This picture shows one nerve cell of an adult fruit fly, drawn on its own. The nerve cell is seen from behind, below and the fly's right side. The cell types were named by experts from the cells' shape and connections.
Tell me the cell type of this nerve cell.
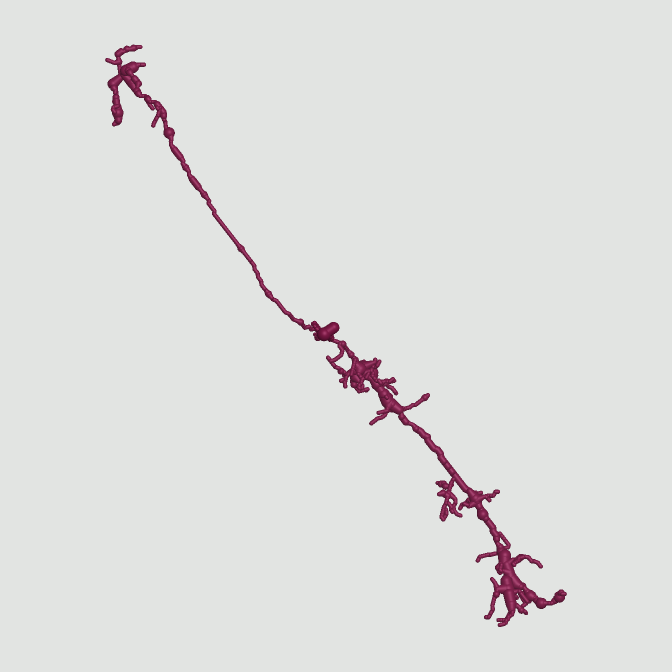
T2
